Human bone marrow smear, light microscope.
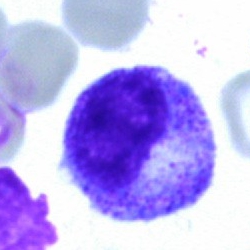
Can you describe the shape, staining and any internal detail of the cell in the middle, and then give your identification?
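The nucleus lies off-centre, toward the upper left of the cell. Beside it, at the lower right, is a pale, lightly stained patch of cytoplasm. The cytoplasm has a bluish-lilac tint and contains scattered fine purple granules. The cell is a myelocyte.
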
